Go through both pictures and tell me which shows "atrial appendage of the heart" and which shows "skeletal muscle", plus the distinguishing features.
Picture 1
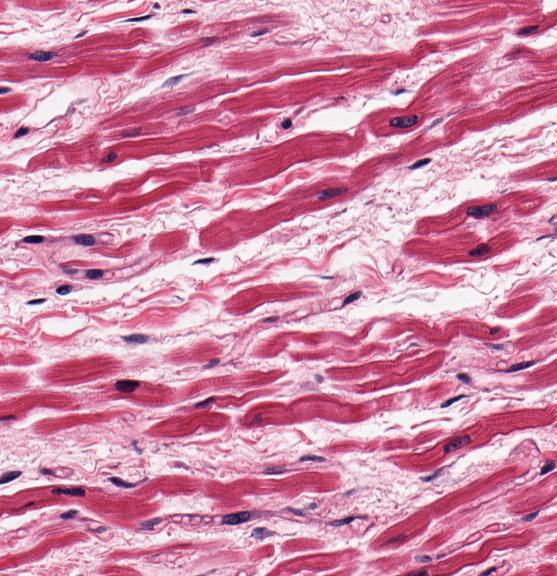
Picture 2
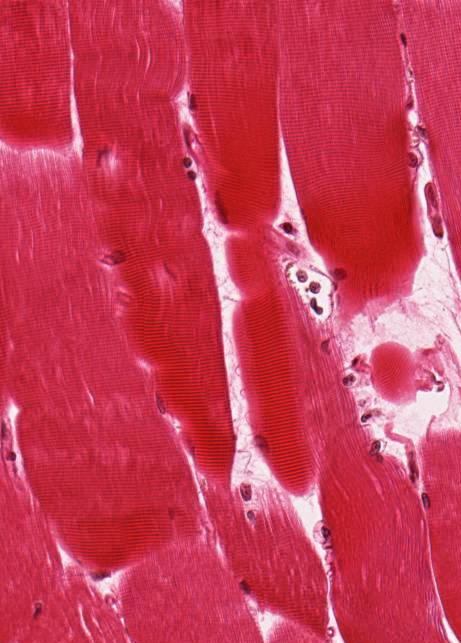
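Let's take them in turn: the first picture is atrial appendage of the heart, and the second is skeletal muscle. In the first, look for fibres that branch and join their neighbours; their cytoplasm stains deep pink.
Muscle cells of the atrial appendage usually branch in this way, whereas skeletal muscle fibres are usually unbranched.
Pale, loose, wispy spaces separate the fibres throughout, and small, dark, slender spindle-shaped nuclei lie in those spaces. Now the second: long fibres cut lengthwise run roughly from top to bottom, parallel to one another, and each shows fine, regular cross-striations running across its width. The pale connective tissue between them is thin and widest in the centre right, and just right of centre it holds a small vessel with several red blood cells.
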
